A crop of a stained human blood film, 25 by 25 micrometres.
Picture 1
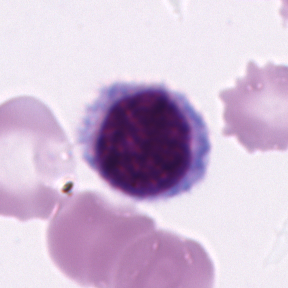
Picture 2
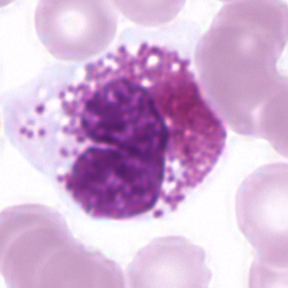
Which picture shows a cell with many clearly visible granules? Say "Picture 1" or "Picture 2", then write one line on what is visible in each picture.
Picture 2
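Picture 1: No granules are visible in the cytoplasm.
Picture 2: The cytoplasm holds many round, reddish-purple granules of fairly even size.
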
